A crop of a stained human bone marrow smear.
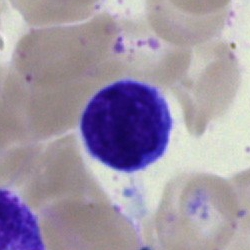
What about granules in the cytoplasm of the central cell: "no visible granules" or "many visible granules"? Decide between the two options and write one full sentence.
There is no granule to be seen in the cytoplasm of this cell.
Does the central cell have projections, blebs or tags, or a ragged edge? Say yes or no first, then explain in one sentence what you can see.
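No. The cell has a round, smooth outline.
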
